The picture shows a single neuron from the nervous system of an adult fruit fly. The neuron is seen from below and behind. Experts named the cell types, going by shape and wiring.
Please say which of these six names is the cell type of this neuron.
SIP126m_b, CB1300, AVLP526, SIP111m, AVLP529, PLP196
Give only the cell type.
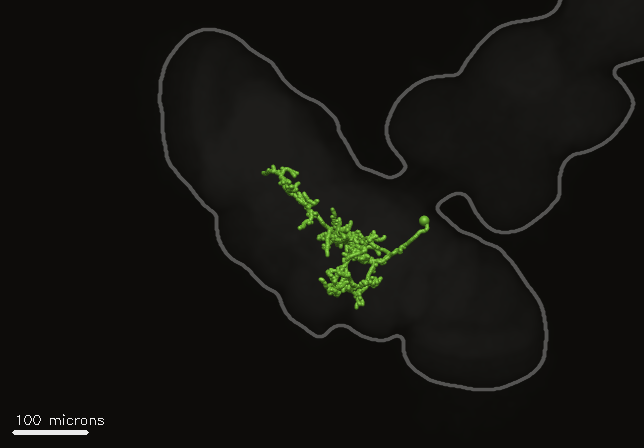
SIP111m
